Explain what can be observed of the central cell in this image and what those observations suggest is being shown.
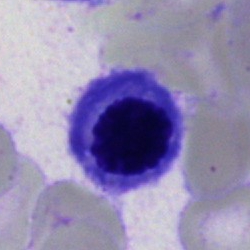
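Start with the outline: it's round. Now the chromatin, very dark and coarsely clumped. The cytoplasm is deep blue. Just left of the nucleus, see that paler zone of cytoplasm? This is an erythroblast.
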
